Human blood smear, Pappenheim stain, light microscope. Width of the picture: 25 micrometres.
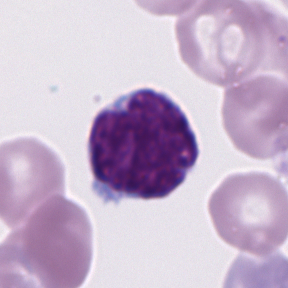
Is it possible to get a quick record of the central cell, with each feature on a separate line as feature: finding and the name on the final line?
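Nucleus: roughly round, though I see a small notch at its upper left
Chromatin: dark purple, coarsely clumped
Cytoplasm: pale blue, showing mostly at the left edge
Projections: small, frayed, pale blue, poking out at the lower left
Cell diameter: about 10 micrometres
Nucleus diameter: about 9 micrometres
Conclusion: a typical lymphocyte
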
